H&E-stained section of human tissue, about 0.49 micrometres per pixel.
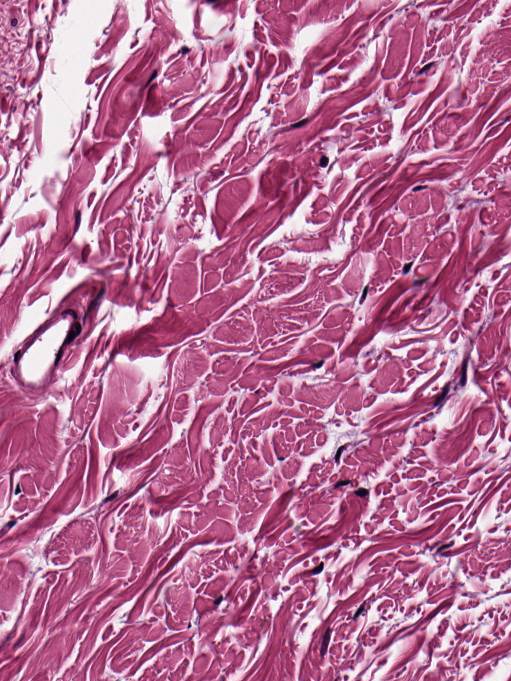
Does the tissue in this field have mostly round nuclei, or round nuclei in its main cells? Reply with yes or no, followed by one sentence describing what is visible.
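No. The nuclei are small, very dark and mostly elongated.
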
